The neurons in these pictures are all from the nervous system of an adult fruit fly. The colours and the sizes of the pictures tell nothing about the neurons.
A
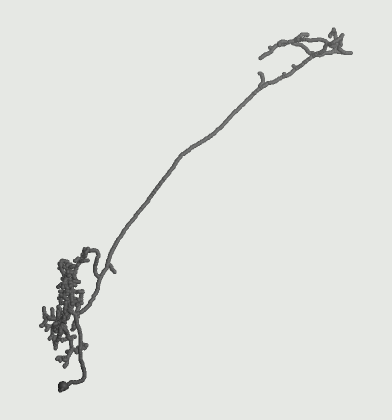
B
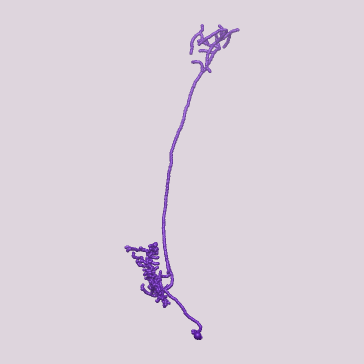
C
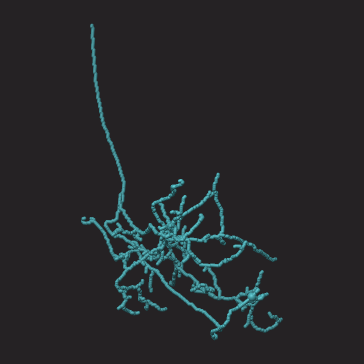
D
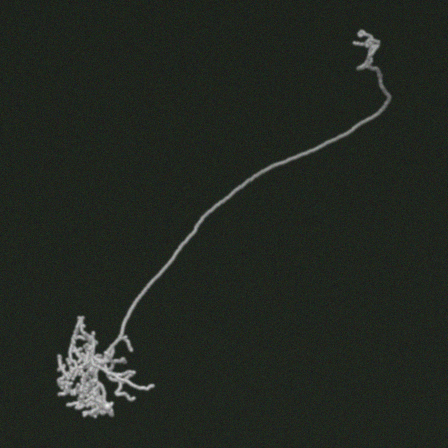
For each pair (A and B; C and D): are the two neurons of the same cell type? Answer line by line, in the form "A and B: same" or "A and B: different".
A and B: same
C and D: different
